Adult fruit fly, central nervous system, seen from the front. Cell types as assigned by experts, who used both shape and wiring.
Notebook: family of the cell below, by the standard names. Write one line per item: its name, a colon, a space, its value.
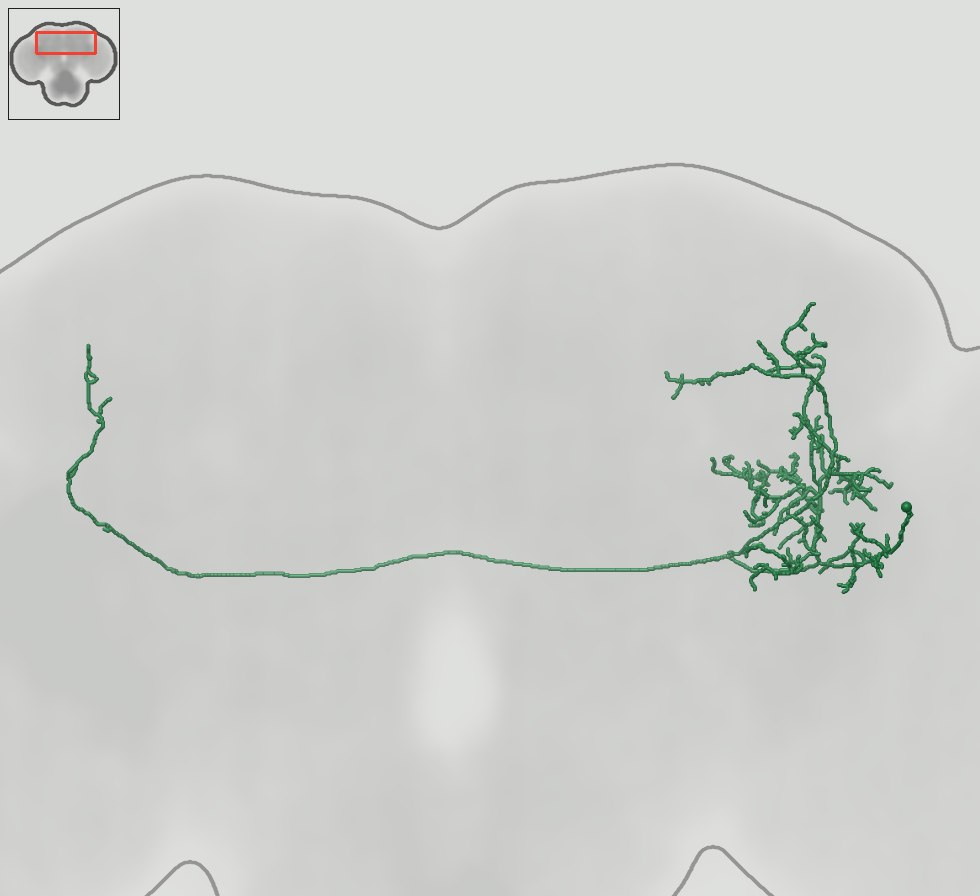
family: hemilineage VLPl&d1_lateral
